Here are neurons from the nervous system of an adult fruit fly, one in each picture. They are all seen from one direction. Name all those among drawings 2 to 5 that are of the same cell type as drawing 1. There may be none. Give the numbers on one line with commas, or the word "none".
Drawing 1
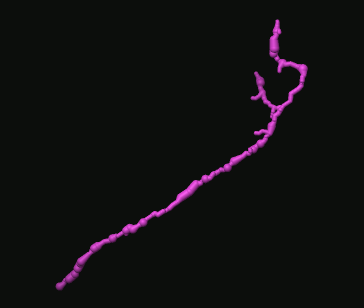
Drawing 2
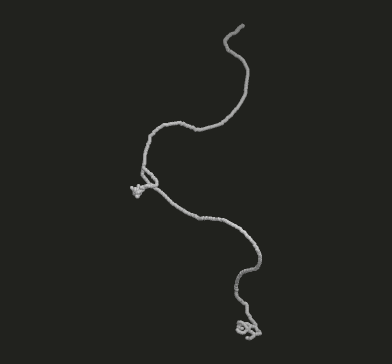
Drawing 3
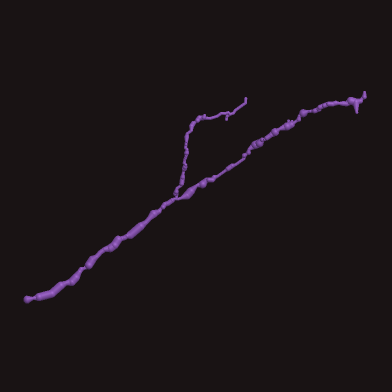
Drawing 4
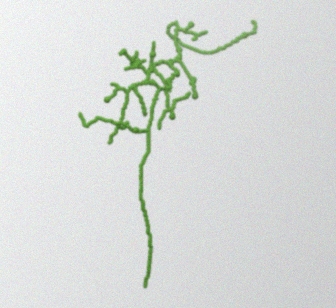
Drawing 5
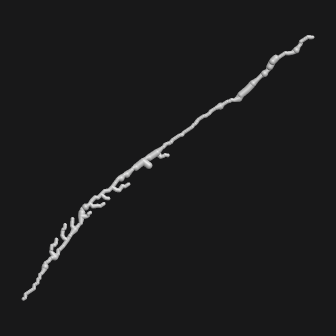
3, 5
